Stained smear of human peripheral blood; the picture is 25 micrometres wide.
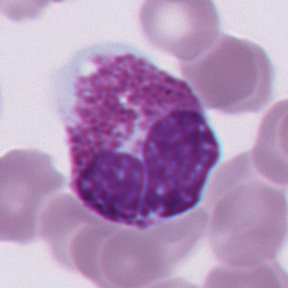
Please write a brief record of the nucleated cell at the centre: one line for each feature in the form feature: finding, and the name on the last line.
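Shape: roughly oval, and notice the outline is unbroken
Nucleus: resting in the lower part of the cell
Granules: coarse, crowding the cytoplasm above the nucleus
Colour: look closely, the granules are reddish-purple
Cell: eosinophil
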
